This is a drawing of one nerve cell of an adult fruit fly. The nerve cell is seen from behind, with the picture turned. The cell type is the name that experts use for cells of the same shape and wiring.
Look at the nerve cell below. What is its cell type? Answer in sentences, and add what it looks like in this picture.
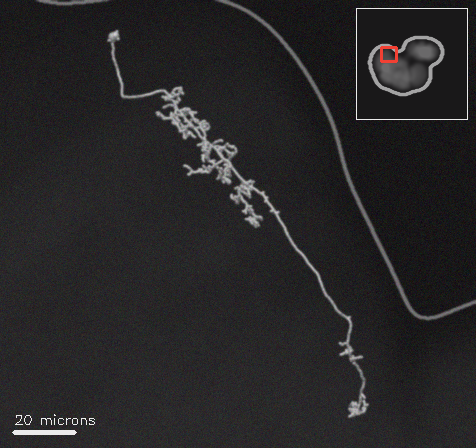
It is of cell type Tm12. Its broad class is optic-lobe intrinsic neuron. Its cell body lies at the upper left of the picture. By the scale bar it is about 130 microns tall in this view.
